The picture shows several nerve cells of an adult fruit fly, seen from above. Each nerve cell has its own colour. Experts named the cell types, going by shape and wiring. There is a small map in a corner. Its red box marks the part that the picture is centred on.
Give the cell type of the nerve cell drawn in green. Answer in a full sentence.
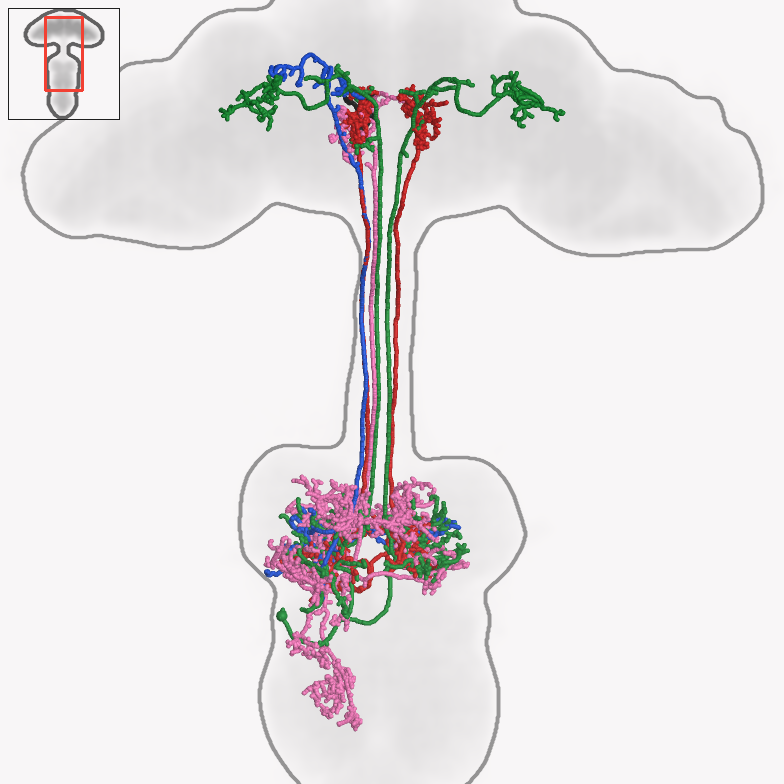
The cell type is AN09B002.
